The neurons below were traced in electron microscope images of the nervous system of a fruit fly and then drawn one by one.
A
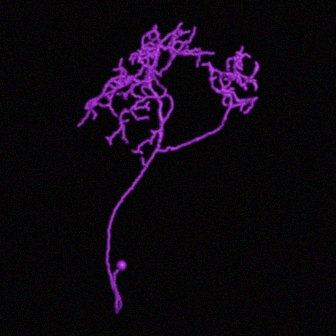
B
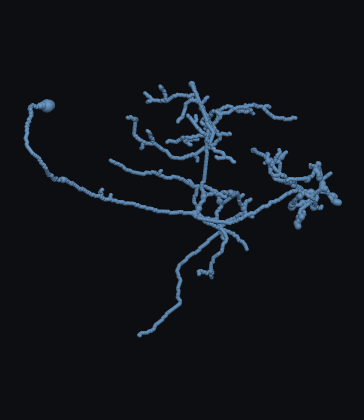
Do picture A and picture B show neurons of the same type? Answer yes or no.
yes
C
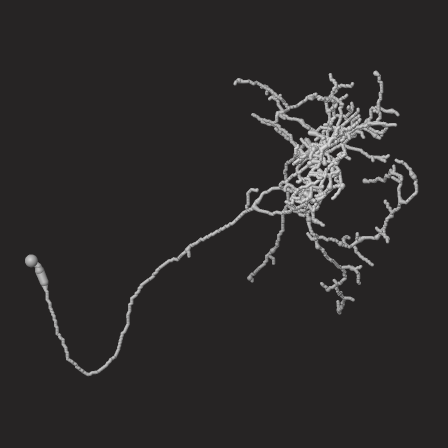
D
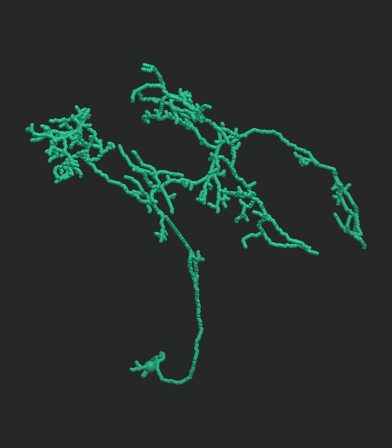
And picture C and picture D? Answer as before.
yes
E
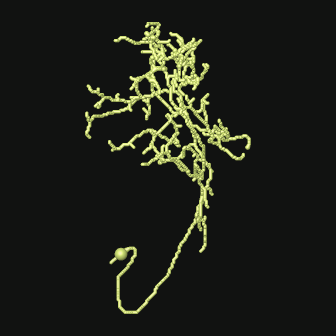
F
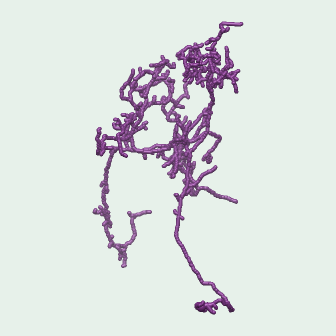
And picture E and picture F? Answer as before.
no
